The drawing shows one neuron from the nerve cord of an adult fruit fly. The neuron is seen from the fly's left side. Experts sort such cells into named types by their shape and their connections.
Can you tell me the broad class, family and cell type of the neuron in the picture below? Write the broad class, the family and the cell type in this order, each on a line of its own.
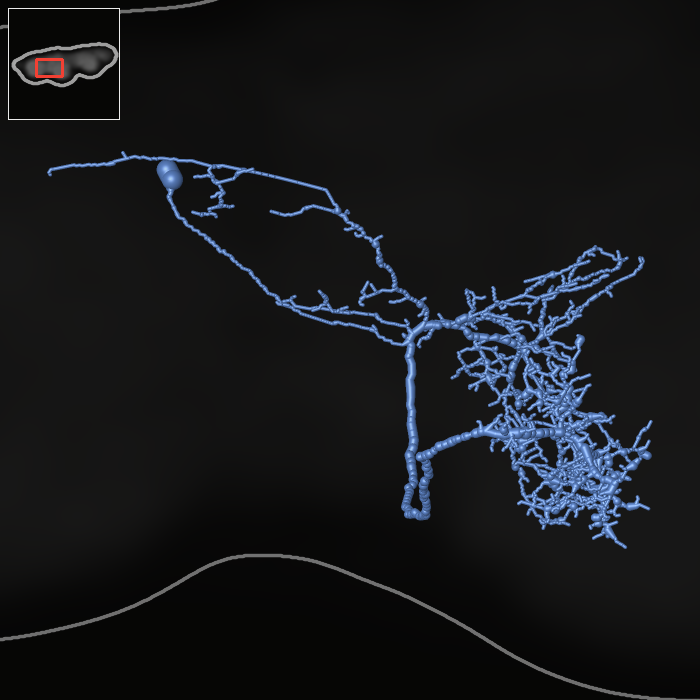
nerve-cord intrinsic neuron
hemilineage 01A
IN01A035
